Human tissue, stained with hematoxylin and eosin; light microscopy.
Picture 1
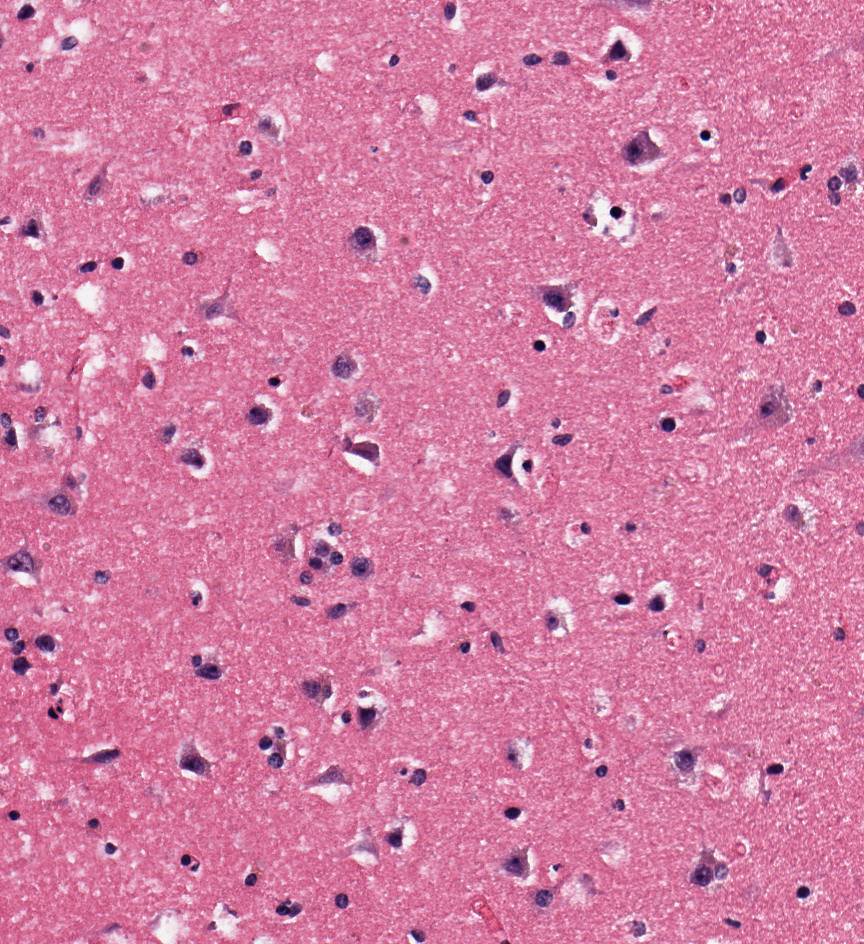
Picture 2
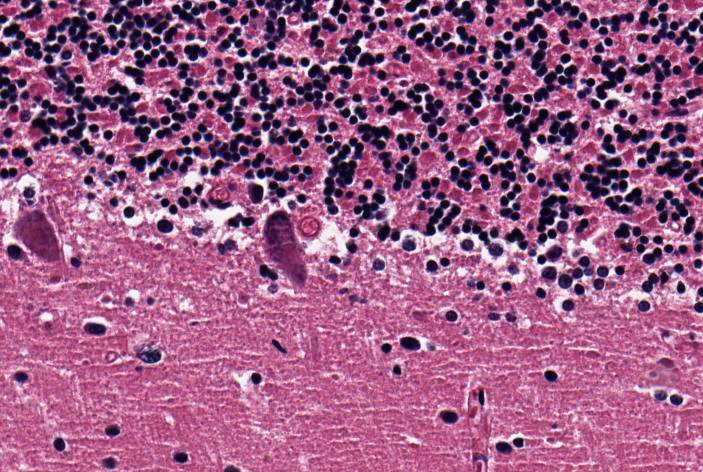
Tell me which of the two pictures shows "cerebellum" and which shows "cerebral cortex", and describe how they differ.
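Cerebral cortex is picture 1; cerebellum is picture 2. Point one: picture 1 is a uniform, finely granular pink matrix with scattered cells, while picture 2 has a crowded upper layer above a pink lower layer. Point two: small round dark nuclei with scarcely any cytoplasm lie singly in picture 1 but crowd the upper layer of picture 2, spreading only thinly below. Point three: picture 1 has scattered angular, triangular neurons with purple cytoplasm; picture 2 has two large neurons with purple cytoplasm at the layer boundary, left half.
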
